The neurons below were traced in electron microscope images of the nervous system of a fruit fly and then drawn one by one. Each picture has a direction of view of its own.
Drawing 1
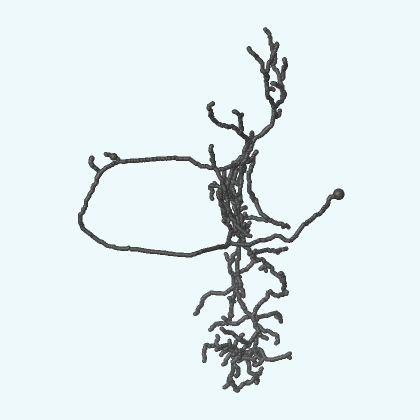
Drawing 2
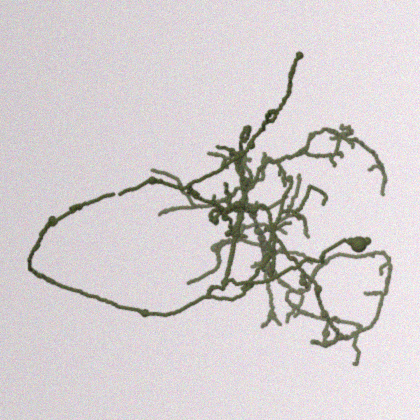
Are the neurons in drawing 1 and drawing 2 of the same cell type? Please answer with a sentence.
They are of different cell types.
